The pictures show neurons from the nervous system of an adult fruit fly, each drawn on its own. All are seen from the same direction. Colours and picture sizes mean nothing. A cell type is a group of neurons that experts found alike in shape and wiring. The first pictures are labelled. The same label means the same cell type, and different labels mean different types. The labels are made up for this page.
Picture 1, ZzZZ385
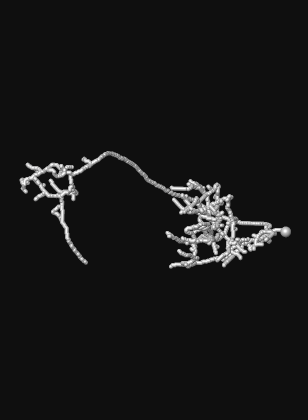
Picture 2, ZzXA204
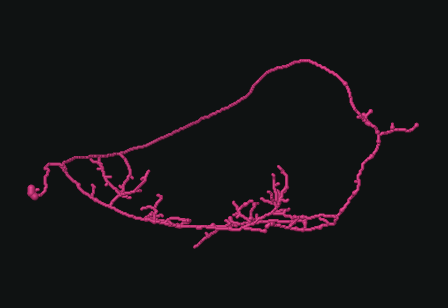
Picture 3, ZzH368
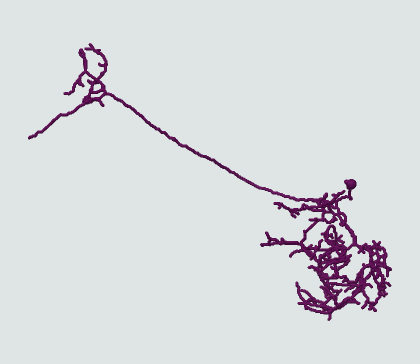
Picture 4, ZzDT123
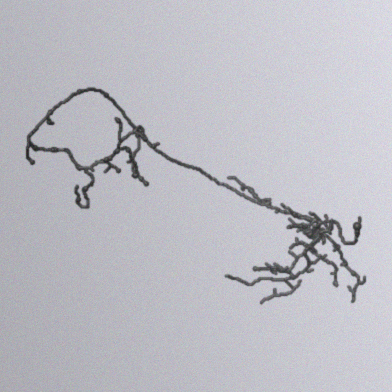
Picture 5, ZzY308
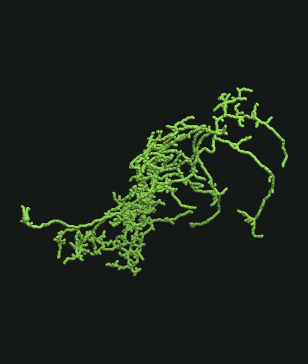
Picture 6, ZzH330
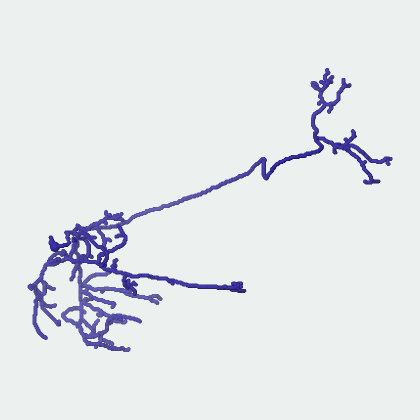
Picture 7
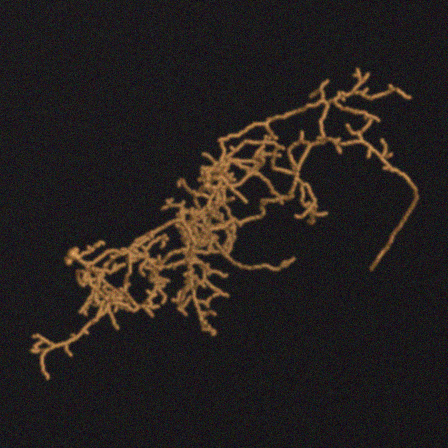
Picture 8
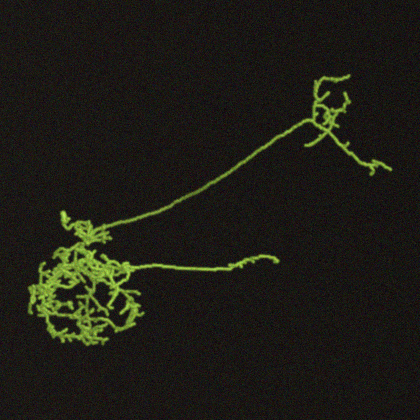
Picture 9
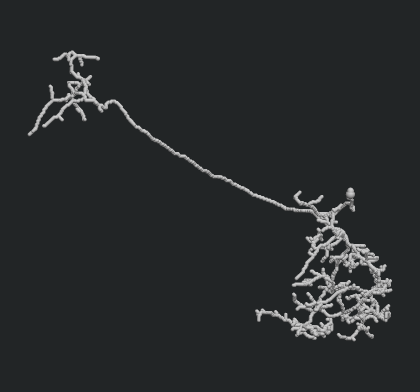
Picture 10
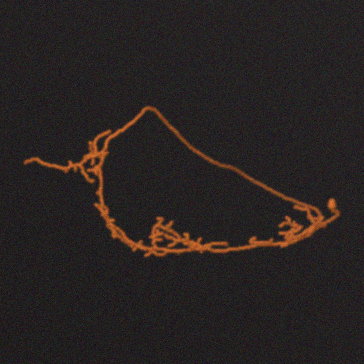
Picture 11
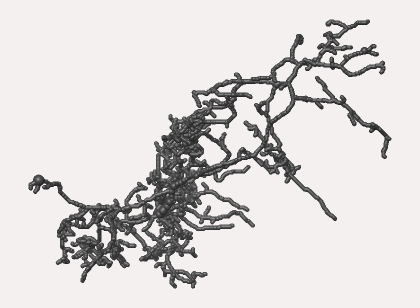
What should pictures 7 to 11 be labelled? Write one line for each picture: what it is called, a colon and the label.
7: ZzY308
8: ZzH330
9: ZzH368
10: ZzXA204
11: ZzY308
